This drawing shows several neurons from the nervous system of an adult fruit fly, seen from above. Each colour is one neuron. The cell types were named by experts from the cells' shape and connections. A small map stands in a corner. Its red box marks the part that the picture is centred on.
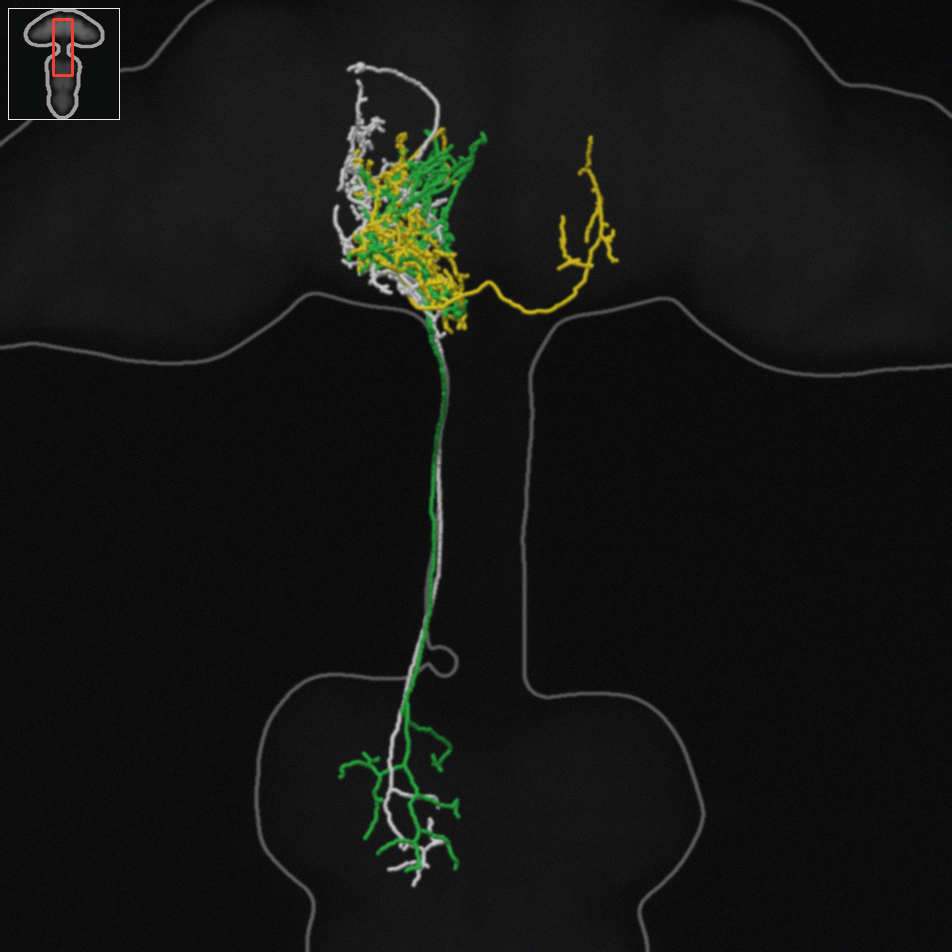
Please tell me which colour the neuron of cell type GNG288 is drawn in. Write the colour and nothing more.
yellow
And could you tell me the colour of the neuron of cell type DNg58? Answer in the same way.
green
